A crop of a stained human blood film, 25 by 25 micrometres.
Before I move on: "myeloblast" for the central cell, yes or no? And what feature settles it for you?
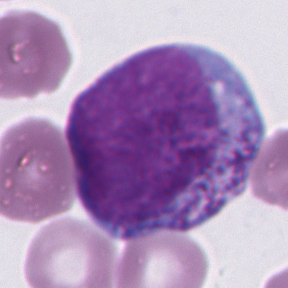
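The first thing I notice is the granules: many purple-red ones scattered through the cytoplasm, thickest at the lower right.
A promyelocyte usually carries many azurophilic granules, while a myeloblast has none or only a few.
So this isn't a myeloblast; it's a promyelocyte. The cytoplasm forms a pale bluish crescent along the right side, with a small pale, clear area beside the nucleus at the upper right.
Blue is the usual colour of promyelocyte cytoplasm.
The cell is about 18 micrometres across, roughly round with a few slightly flattened, angular stretches, and the nucleus fills about 70% of its area.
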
